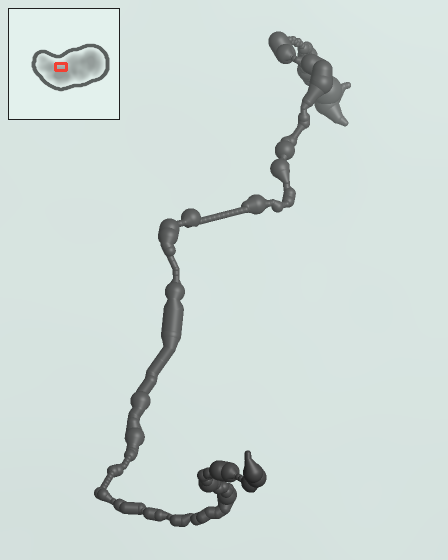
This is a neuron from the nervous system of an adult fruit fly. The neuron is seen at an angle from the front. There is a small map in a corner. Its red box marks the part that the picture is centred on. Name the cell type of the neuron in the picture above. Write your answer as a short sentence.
The cell type is R7y.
